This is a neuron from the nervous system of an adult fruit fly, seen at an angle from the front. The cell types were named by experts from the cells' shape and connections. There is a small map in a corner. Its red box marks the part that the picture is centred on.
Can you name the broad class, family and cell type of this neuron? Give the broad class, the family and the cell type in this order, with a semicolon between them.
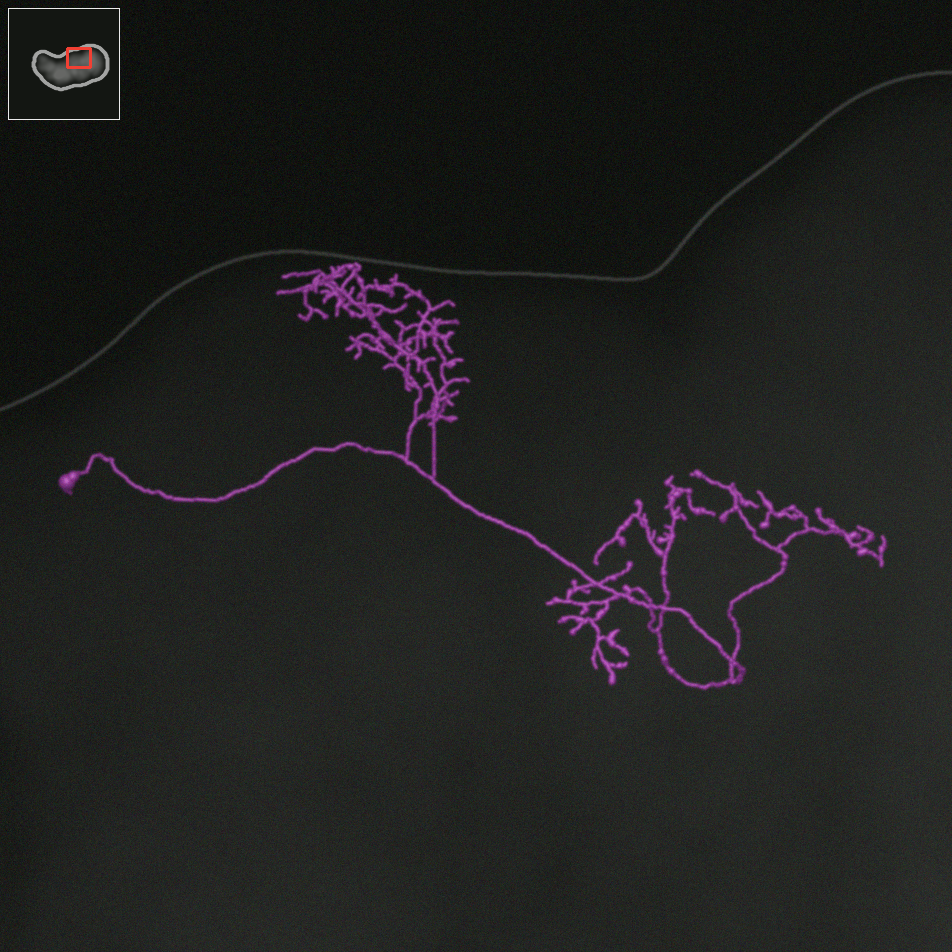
central-brain intrinsic neuron; hemilineage DL1_dorsal; FB8H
